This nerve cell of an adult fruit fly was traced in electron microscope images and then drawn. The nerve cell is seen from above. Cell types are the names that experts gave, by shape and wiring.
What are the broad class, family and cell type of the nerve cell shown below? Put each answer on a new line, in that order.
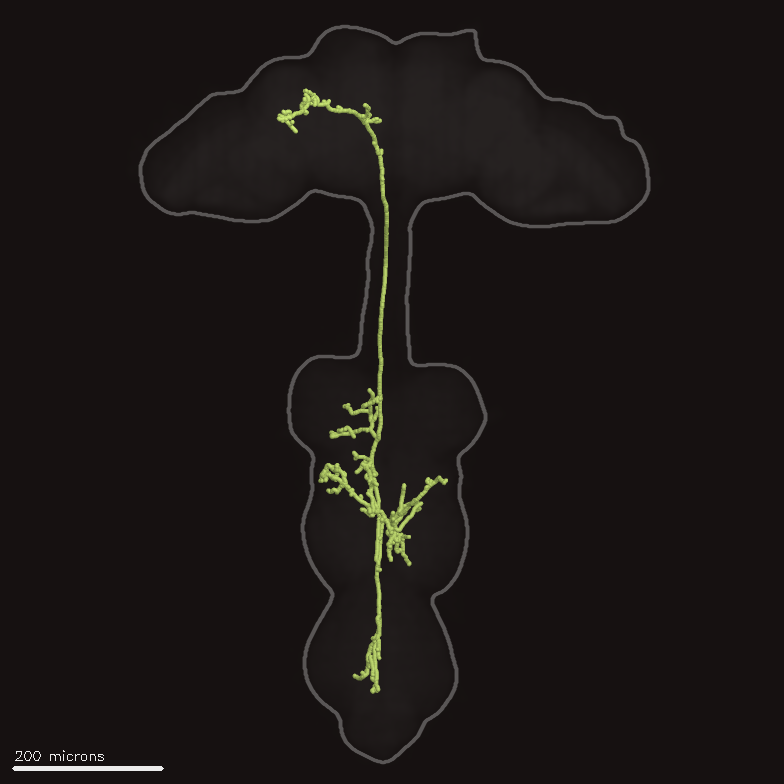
ascending neuron
hemilineage 05B
AN05B050_c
